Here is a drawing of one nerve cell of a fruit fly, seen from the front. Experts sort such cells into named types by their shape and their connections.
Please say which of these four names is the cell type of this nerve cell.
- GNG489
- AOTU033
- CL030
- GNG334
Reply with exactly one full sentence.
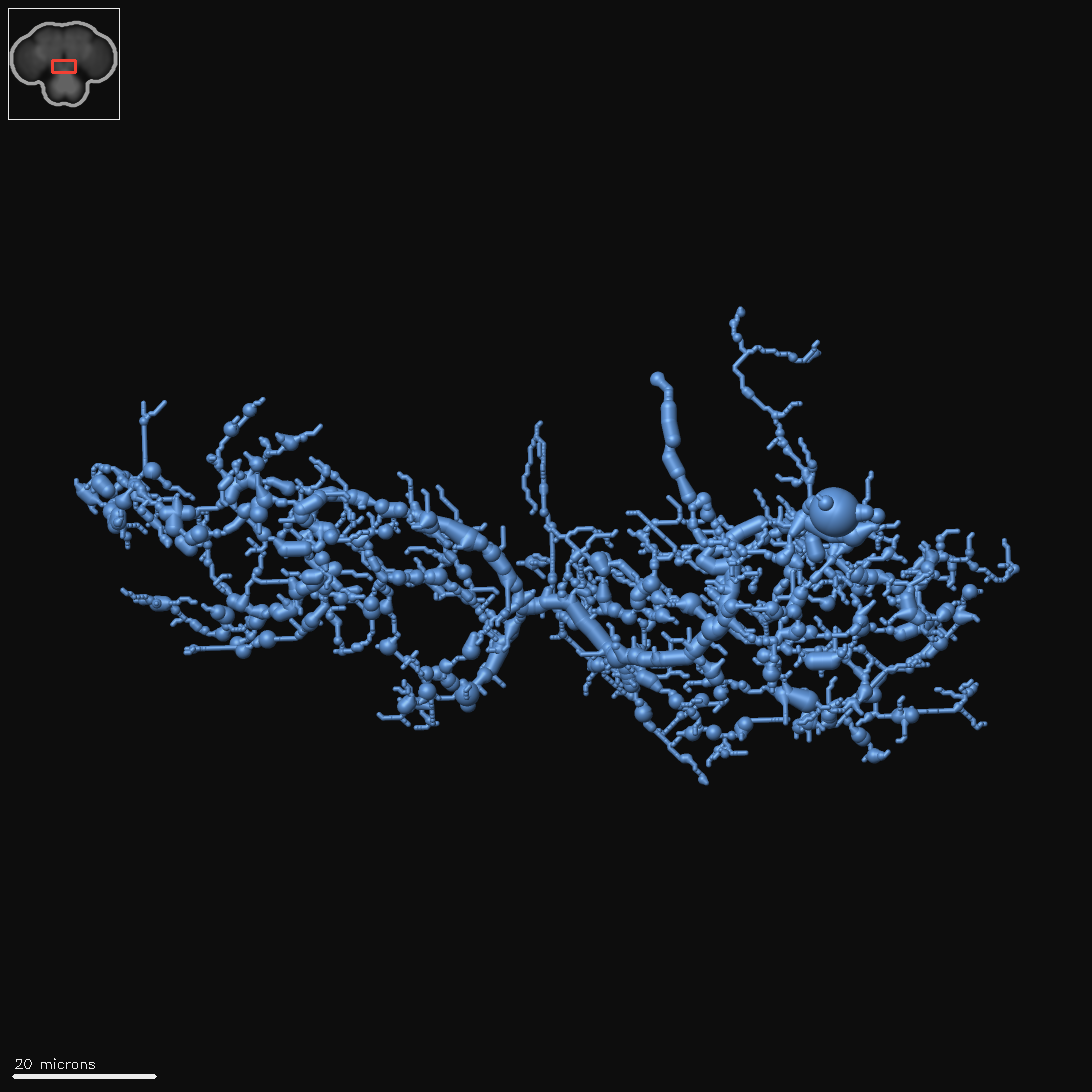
This nerve cell carries the cell type designation GNG334.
